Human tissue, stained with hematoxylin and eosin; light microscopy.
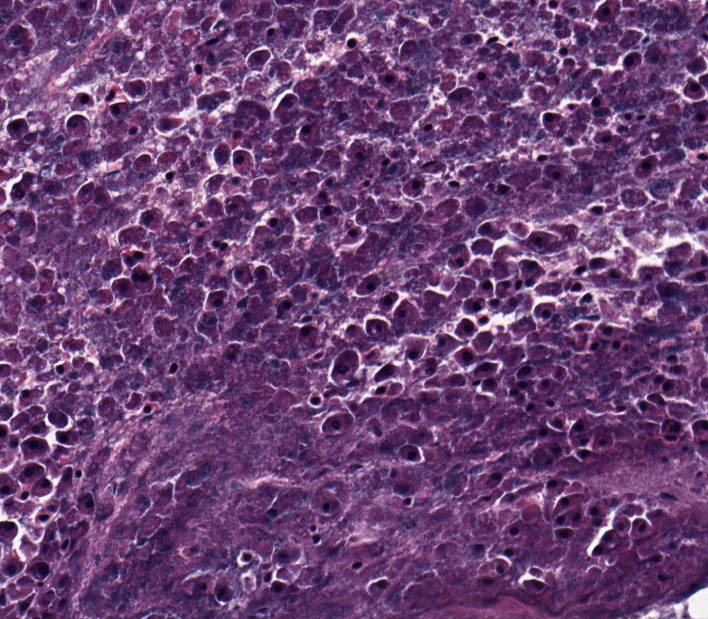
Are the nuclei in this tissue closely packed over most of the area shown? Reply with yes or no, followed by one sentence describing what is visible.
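Yes. The field is filled by a diffuse sheet of closely packed rounded cells without any gland or nest arrangement.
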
